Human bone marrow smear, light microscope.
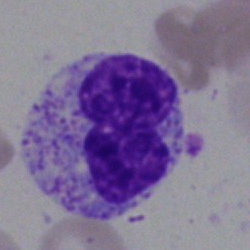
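Metamyelocyte, the cell in the middle of this bone marrow smear. Its nucleus lies toward the right side, and the chromatin is dark purple and clumped. The cytoplasm holds many purple granules; notice how they crowd most thickly on the left side of the cell.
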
